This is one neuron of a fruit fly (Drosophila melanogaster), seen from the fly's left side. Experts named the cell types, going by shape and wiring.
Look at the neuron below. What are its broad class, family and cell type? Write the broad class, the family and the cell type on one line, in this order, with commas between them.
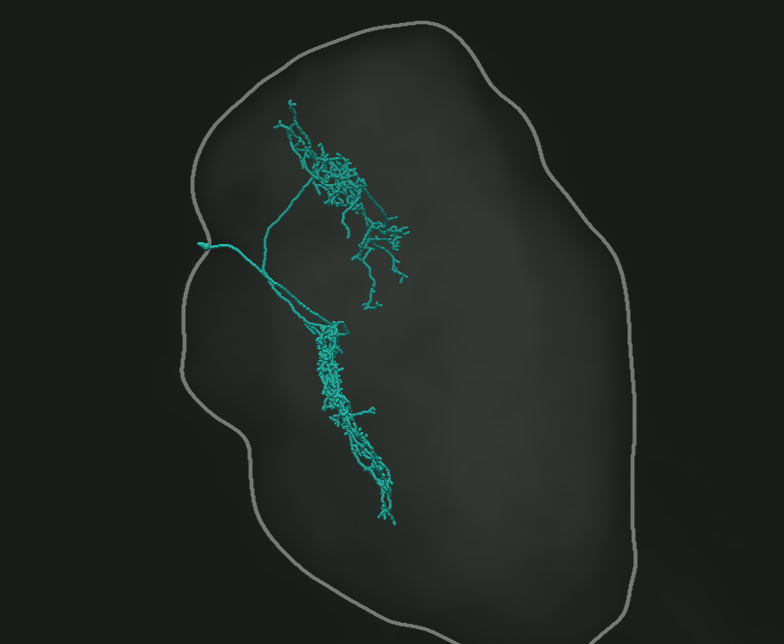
central-brain intrinsic neuron, hemilineage CREa1_ventral, mAL_m1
